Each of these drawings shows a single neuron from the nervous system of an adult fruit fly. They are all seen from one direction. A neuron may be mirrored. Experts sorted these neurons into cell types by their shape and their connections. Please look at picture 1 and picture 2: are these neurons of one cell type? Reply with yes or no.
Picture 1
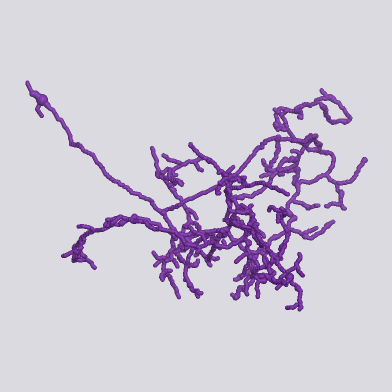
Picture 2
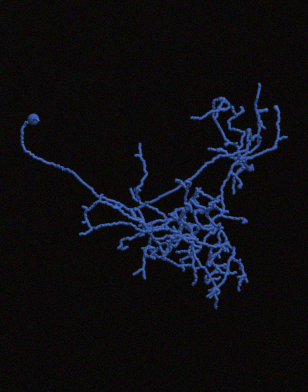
yes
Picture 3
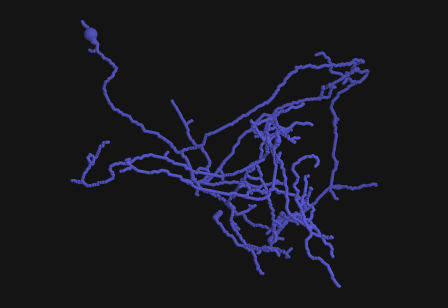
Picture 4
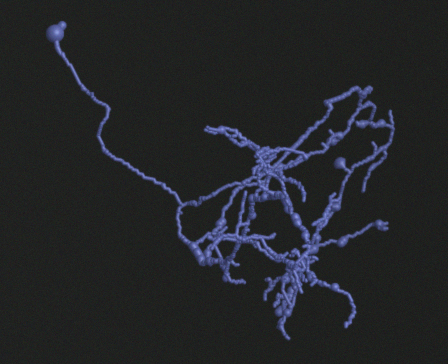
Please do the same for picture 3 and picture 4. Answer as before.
yes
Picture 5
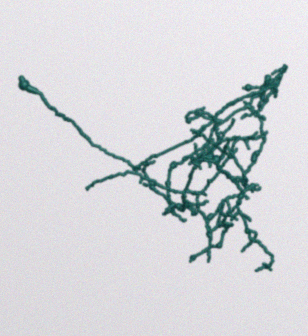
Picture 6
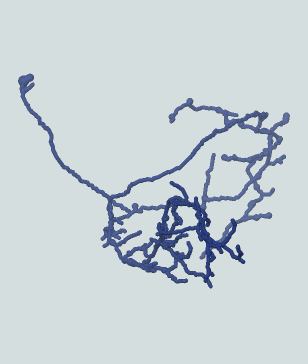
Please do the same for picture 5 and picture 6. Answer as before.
yes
